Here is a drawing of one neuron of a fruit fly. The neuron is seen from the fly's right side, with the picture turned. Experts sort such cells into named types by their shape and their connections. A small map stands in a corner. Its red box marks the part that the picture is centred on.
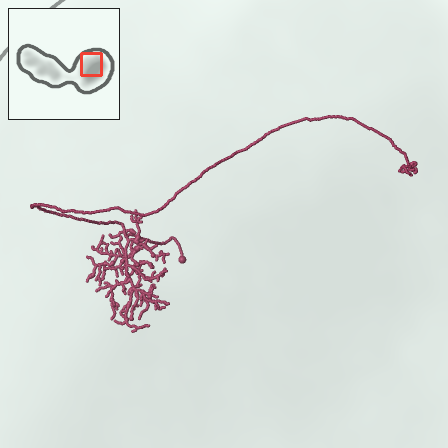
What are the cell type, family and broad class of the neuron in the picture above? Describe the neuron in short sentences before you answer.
The cell body can be seen in the middle of the picture. As drawn here it is wider than it is tall. It is of cell type MeTu1. Its family is MeTu. It is a visual projection neuron.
